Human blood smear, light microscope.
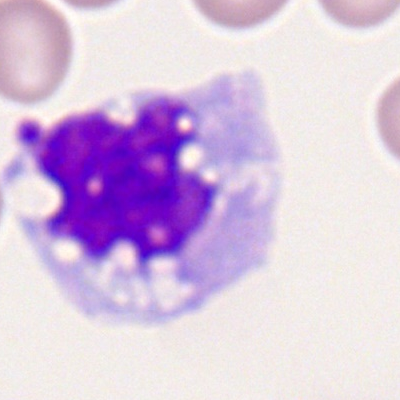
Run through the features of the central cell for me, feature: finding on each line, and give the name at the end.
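Contour: irregular and uneven, not round
Nuclear shape: irregular, lumpy
Chromatin stain: dense dark purple
Vacuoles: several, clear and round, along the lower cytoplasmic edge
Cell type: monocyte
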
